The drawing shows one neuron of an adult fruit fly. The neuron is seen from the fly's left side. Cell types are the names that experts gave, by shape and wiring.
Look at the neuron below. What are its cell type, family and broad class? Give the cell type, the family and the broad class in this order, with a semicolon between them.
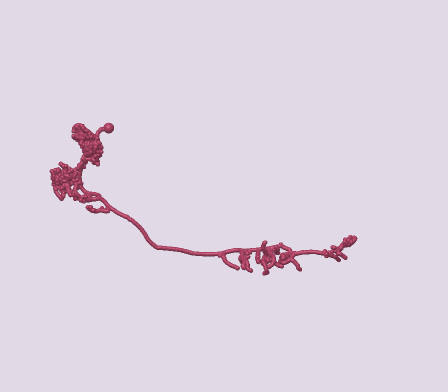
DNp08; hemilineage PSp3; descending neuron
